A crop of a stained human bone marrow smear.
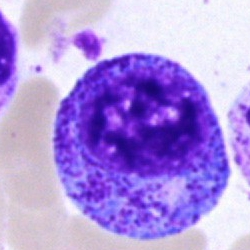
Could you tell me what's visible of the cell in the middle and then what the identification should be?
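Dark purple chromatin here, with several small paler patches through it. The cytoplasm has a light blue background with numerous purple granules spread throughout. Just below the nucleus sits a paler, less granular area of cytoplasm. That's a promyelocyte.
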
